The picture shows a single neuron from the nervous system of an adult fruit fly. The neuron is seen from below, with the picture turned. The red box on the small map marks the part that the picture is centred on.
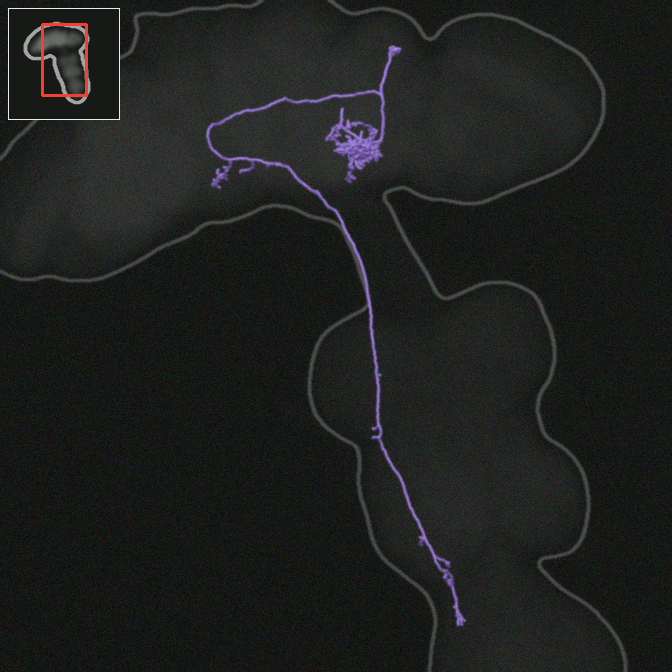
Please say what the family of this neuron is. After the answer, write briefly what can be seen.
Its family is DNg. Its broad class is descending neuron. In this view it is taller than it is wide.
